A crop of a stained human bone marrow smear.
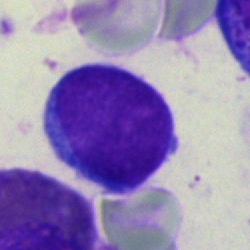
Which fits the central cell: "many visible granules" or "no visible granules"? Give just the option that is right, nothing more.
No visible granules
